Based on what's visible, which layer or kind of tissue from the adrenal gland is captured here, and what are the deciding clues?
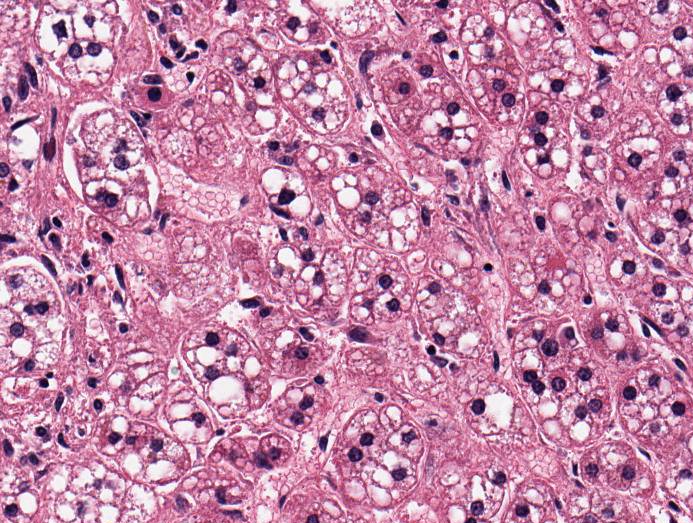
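This field is the zona fasciculata. Its cells are large and polygonal with fairly distinct borders; most are filled with clear round vacuoles of varying size, the nucleus lying central among them.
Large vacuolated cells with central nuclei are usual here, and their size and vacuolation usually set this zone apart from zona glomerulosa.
Thin septa hold dark spindle nuclei.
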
